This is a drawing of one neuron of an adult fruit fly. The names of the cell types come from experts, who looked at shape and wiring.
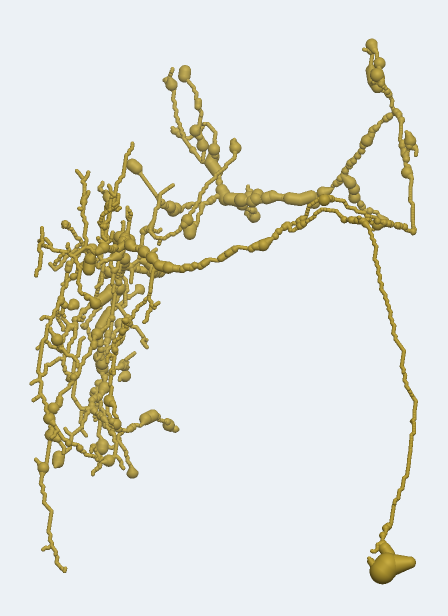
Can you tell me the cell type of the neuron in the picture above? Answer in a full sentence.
The cell type is IN16B053.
